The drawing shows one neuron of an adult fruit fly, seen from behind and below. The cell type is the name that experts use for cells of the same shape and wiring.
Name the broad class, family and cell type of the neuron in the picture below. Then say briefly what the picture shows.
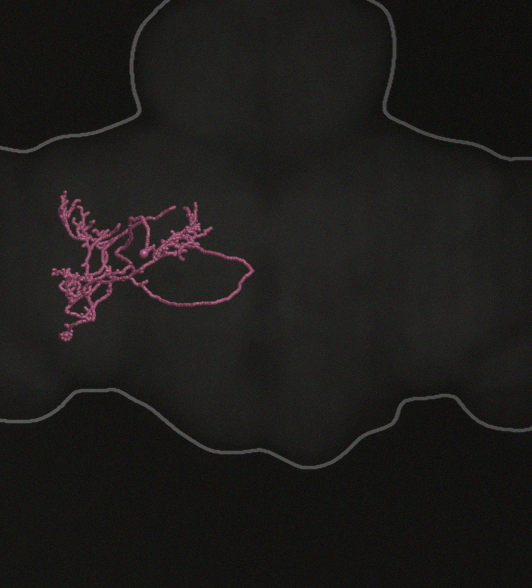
It is a central-brain intrinsic neuron. Its family is hemilineage VLPl&p1_posterior. It is of cell type AVLP492. The cell body is on the left of the picture. In this view it is wider than it is tall.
